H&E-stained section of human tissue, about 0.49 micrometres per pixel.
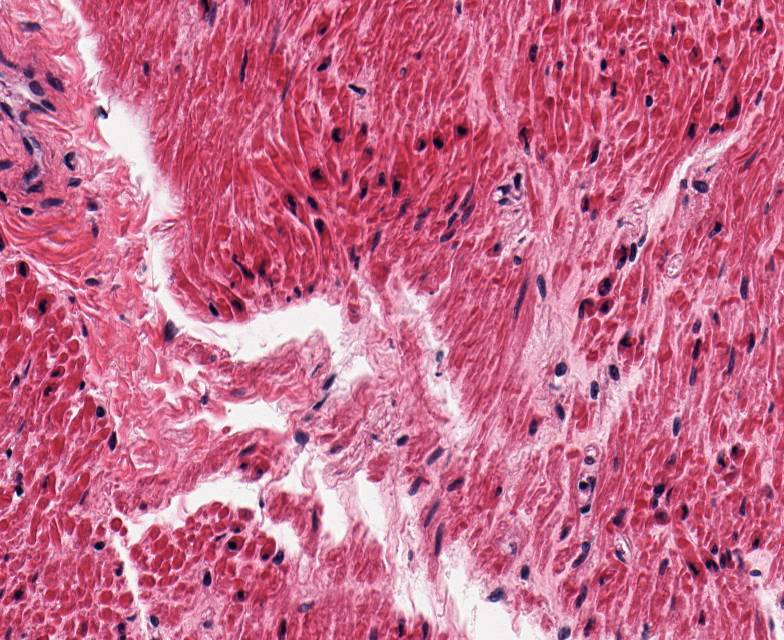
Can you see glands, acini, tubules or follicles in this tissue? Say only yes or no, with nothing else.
No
